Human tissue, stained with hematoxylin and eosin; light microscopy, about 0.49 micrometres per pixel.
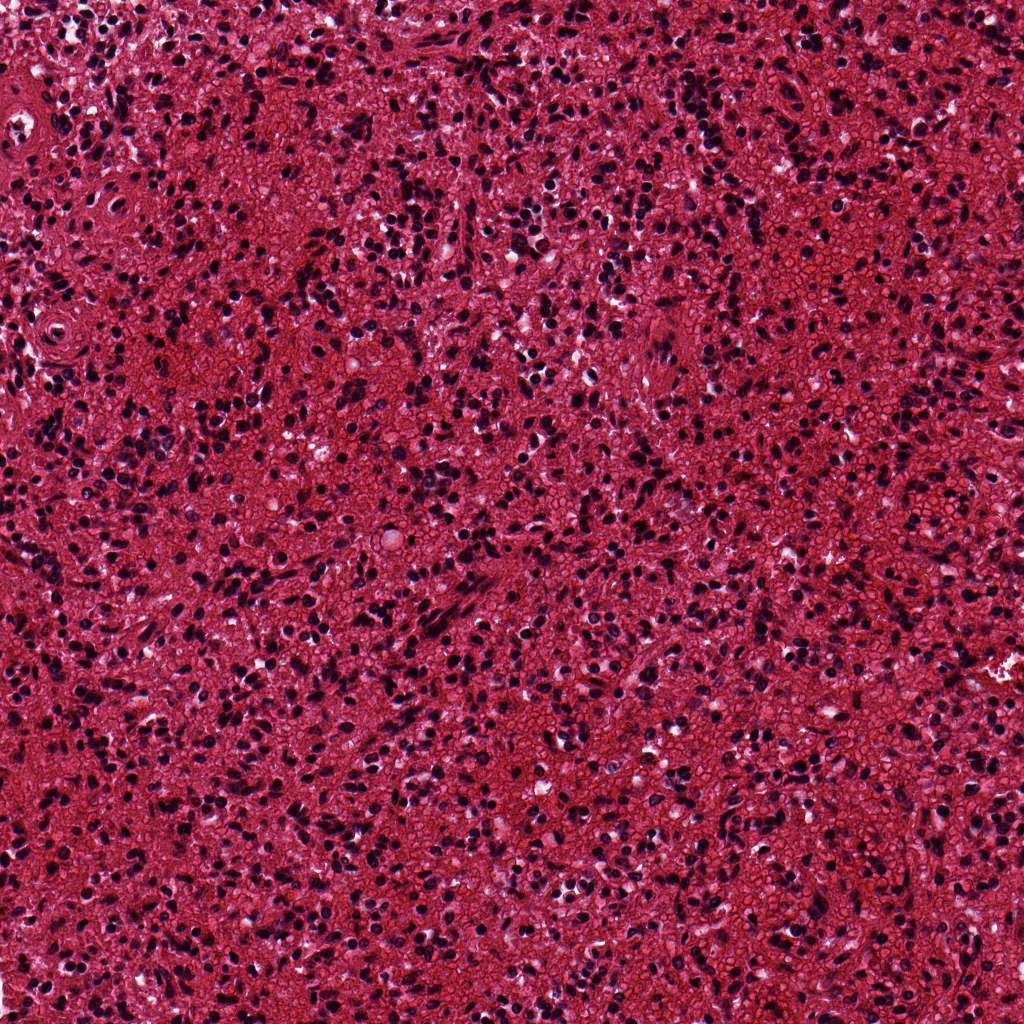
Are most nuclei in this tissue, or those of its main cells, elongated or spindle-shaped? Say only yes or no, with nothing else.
No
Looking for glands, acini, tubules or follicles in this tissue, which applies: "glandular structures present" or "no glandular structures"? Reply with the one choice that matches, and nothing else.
No glandular structures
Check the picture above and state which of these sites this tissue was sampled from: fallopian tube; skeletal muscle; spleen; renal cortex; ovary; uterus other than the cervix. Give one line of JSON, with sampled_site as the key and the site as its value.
{"sampled_site": "spleen"}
